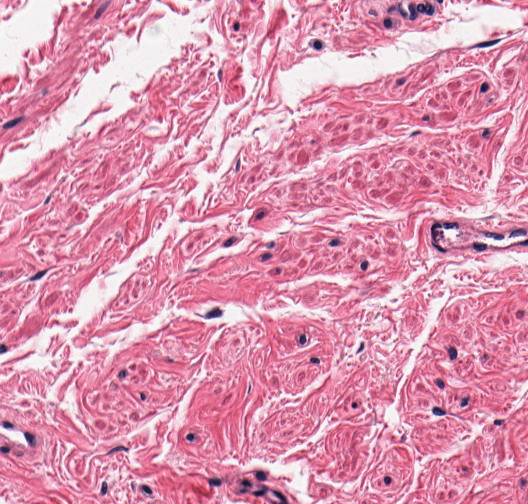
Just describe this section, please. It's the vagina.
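Rounded pink profiles of crosswise-cut cells, some centrally nucleated, cover the centre and upper right. Abundant eosinophilic cytoplasm dominates the field. A small slit-like vessel lined by flattened dark nuclei lies at the right edge, above the middle. Epithelium, glands and fat cells are absent.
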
